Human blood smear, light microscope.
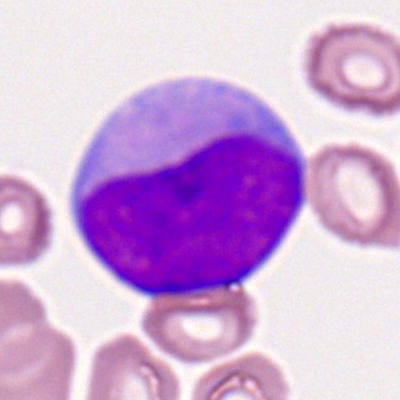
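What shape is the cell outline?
Round and smooth, with no projections from the surface.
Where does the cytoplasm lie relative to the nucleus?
It forms a cap above the nucleus, which fills the lower part of the cell.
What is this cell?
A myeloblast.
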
